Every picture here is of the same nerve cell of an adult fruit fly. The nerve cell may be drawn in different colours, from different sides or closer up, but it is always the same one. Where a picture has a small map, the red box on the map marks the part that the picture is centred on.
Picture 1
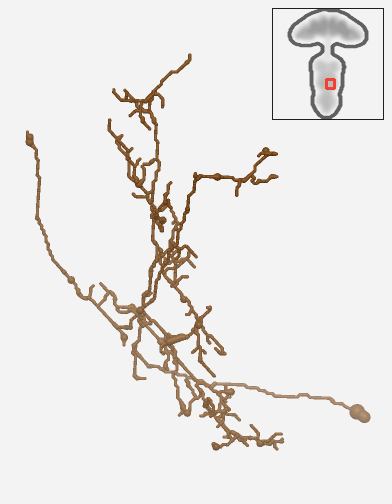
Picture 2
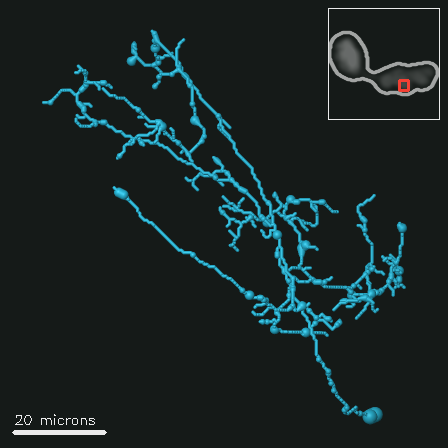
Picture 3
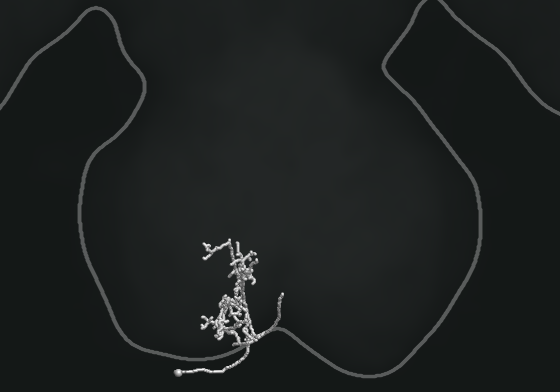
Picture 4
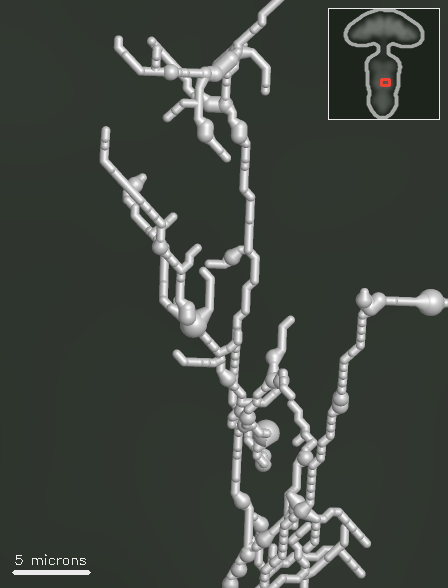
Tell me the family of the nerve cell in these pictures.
hemilineage 01B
